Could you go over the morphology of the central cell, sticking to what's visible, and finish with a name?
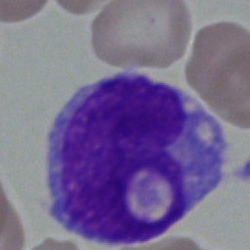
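Most of the cell is taken up by the nucleus, which sits toward the left side. Its chromatin stains a dense, dark purple. Over on the right, the cytoplasm holds several small clear vacuoles. One large, round, pale body with a ring-like rim lies over the lower part of the nucleus. It's a monocyte.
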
